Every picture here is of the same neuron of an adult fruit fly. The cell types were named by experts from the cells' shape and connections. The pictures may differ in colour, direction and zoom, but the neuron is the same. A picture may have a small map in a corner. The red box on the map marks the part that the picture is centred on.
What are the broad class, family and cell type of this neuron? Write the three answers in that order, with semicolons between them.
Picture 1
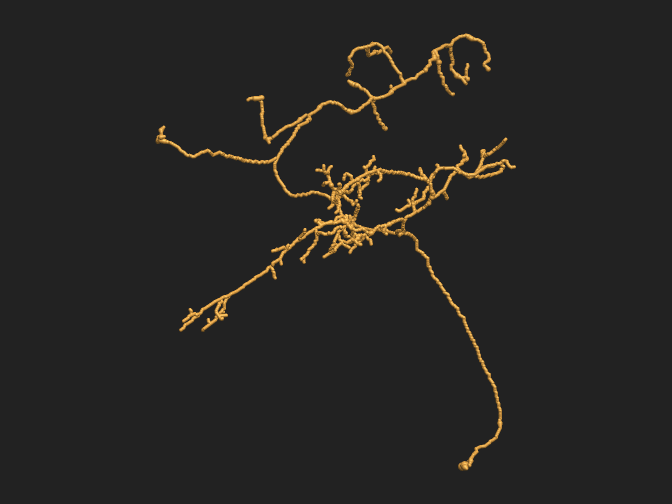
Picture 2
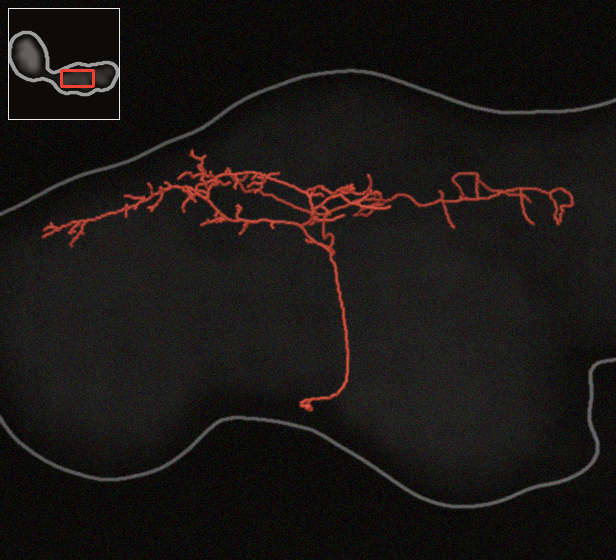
nerve-cord intrinsic neuron; hemilineage 07B; IN07B077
